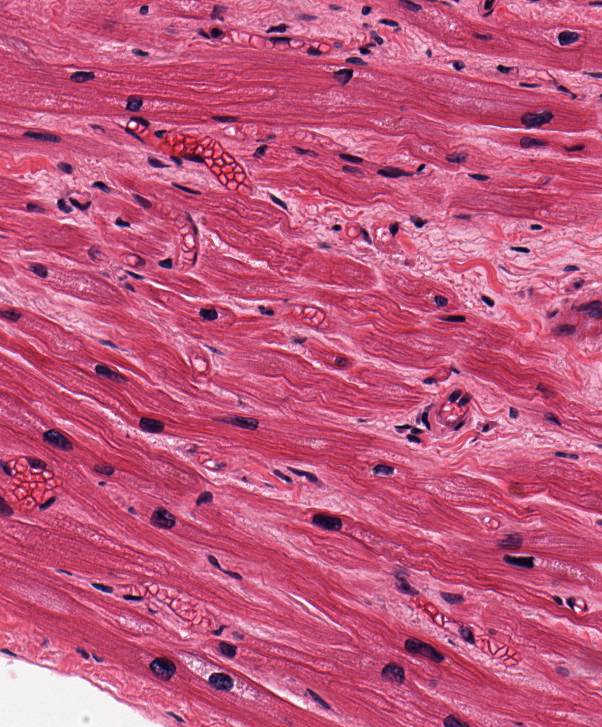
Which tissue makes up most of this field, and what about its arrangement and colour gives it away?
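In this field the tissue is myocardium: elongated pink muscle fibres fill it, running diagonally from upper left to lower right. Their cytoplasm stains a deep eosinophilic pink. Dark nuclei, oval to elongated, lie with their long axes along the fibres.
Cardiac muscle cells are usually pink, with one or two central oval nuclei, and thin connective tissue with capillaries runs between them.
Small vessels between the fibres, one of them in the upper left quarter, are packed with red blood cells.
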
